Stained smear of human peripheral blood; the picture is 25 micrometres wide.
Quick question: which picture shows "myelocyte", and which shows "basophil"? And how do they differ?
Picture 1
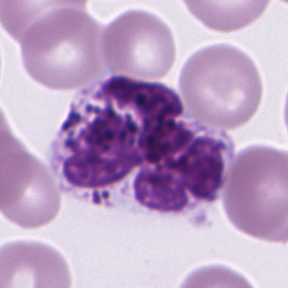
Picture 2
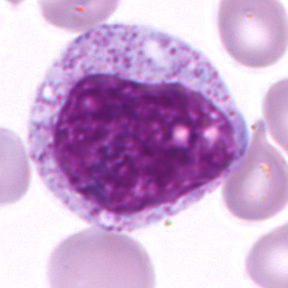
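A basophil appears in picture 1 and a myelocyte in picture 2. In the basophil the granules are coarse, dark blue-black and unevenly scattered, whereas the myelocyte has fine purple-red granules scattered throughout its cytoplasm. Many of the basophil's granules lie on top of the nucleus and hide parts of it; the chromatin is purple and coarsely clumped.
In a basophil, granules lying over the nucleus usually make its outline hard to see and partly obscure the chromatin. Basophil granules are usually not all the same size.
The cytoplasm itself differs as well: pale and almost colourless in the basophil, pale greyish-blue in the myelocyte, which also holds a few small clear vacuoles. The basophil's outline is irregular rather than smoothly round, while the myelocyte is roughly round with a smooth edge. The myelocyte measures about 19 micrometres across, with a nucleus of about 16 by 12 micrometres that fills about 60% of the cell's area and contains a few small pale round spots. Red cells touch the myelocyte along its right edge.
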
